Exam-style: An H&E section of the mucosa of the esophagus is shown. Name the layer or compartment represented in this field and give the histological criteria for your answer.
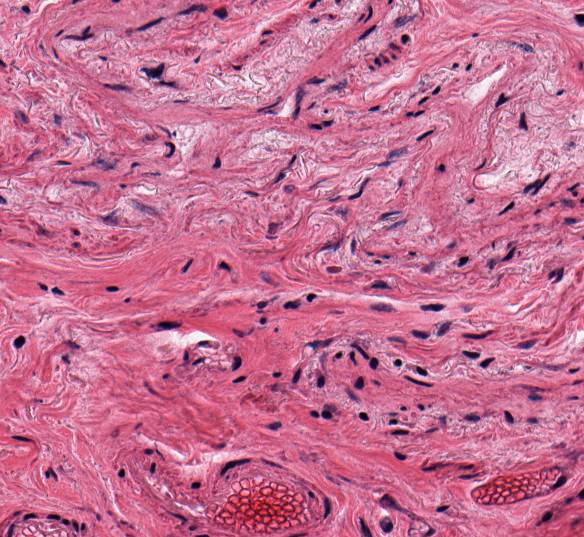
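This is loose connective tissue, fibrous throughout, with no epithelium anywhere in the field. Look at how the wavy pink collagen bundles run in all sorts of interlacing directions.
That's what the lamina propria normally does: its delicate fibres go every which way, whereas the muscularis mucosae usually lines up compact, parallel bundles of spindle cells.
The nuclei are small, dark, elongated and often wavy, and they're sparsely scattered among the fibres, not crowded.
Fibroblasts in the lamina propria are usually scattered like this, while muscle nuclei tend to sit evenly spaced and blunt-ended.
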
